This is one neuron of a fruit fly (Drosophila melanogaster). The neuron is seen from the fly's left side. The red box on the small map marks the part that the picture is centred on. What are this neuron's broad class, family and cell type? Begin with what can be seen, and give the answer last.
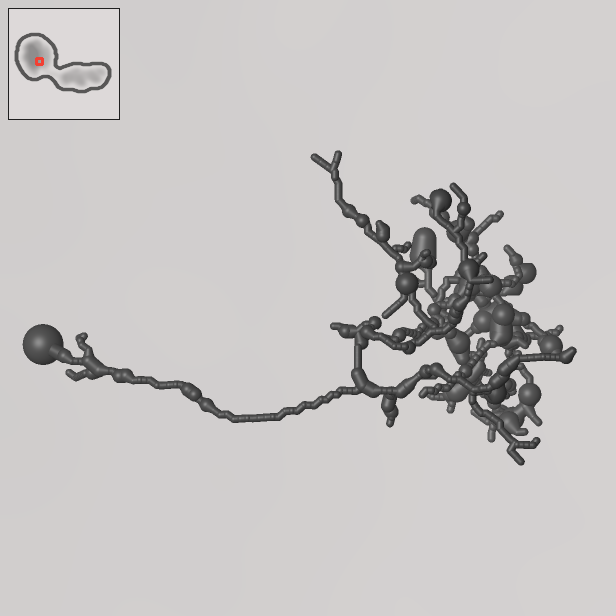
The cell body can be seen on the left of the picture. Dozens of branch ends can be seen. Its broad class is optic-lobe intrinsic neuron. The family is Dm. The cell type is Dm10.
